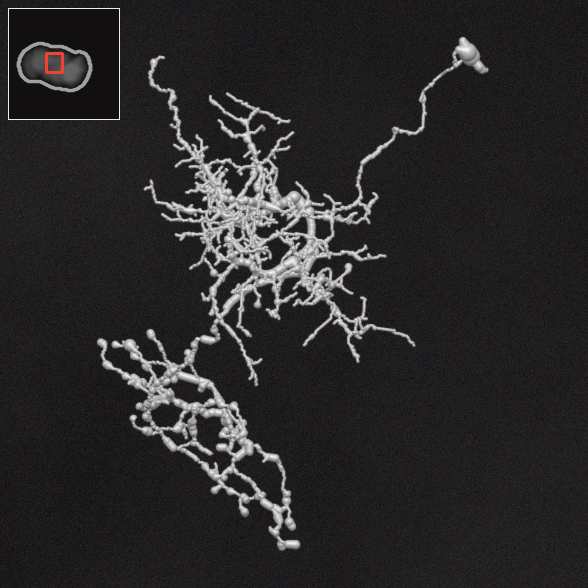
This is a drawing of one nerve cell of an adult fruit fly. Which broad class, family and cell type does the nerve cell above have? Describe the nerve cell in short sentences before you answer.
As drawn here it is taller than it is wide. It is a central-brain intrinsic neuron. Its family is hemilineage PSp3. It is of cell type PS183.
